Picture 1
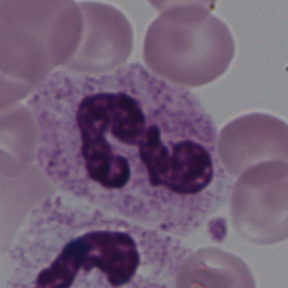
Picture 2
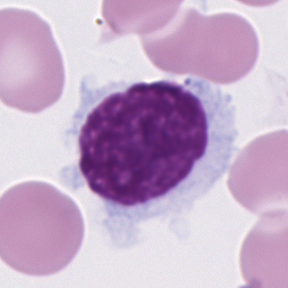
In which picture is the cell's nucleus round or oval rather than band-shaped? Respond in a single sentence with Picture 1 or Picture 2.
It is in picture 2 that the nucleus is one compact round or oval mass.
